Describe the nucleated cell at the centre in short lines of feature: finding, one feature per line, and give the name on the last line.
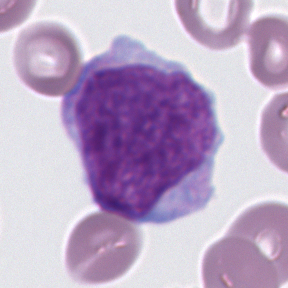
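Outline: irregular and angular, not smoothly round, as far as I can follow it.
Nucleus: one mass, unlobed.
Chromatin: finely stippled with small darker specks, not coarse blocks.
Granules: none distinct in the cytoplasm.
Conclusion: atypical promyelocyte.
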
